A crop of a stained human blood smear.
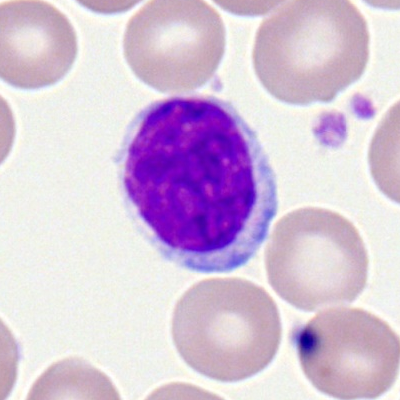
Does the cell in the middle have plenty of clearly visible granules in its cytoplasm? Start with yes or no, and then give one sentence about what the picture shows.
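No. No granules are visible in the cytoplasm.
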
